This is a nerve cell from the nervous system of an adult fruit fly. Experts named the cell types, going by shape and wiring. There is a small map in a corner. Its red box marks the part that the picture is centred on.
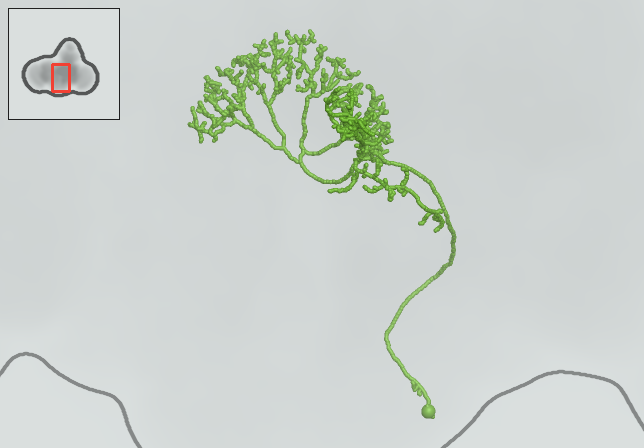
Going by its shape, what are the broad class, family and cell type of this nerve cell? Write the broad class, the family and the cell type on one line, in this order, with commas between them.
central-brain intrinsic neuron, hemilineage LALv1_dorsal, FB5L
